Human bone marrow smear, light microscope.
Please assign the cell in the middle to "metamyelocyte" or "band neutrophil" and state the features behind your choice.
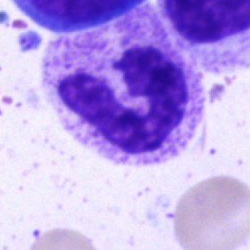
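Band neutrophil. Outline roughly round and smooth. Nucleus curved and deeply indented, notch opening toward the top of the cell. Chromatin dark purple, coarsely clumped, lighter patches between clumps. Cytoplasm filled with fine, evenly spread lilac granules.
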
